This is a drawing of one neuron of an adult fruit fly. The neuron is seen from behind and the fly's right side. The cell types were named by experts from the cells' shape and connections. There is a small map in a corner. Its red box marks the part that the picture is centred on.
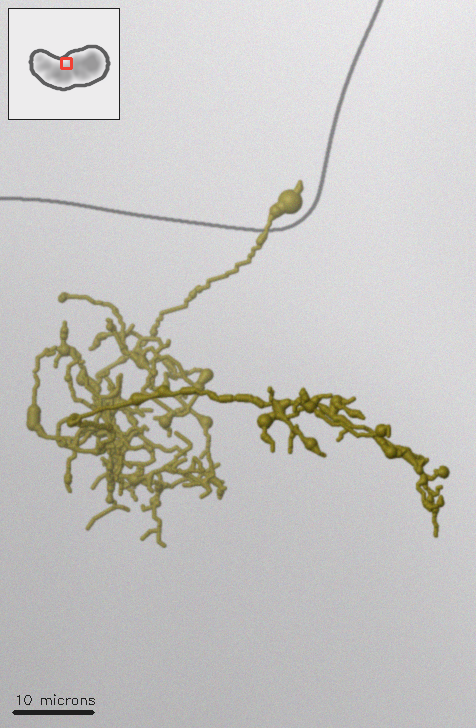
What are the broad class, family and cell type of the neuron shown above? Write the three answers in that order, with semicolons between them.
optic-lobe intrinsic neuron; Tm; Tm37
